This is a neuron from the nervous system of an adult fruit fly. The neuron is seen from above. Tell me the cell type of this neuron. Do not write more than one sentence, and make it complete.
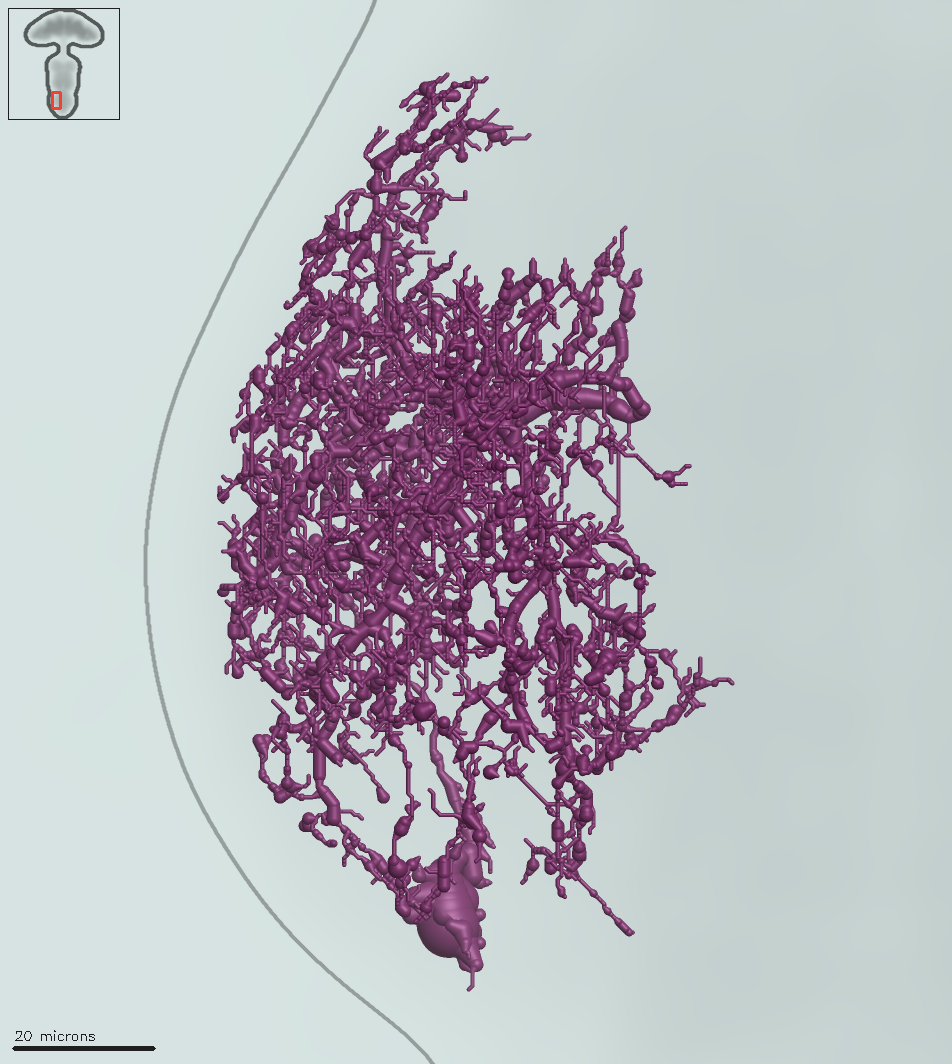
This neuron is included in the cell type IN08A002.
